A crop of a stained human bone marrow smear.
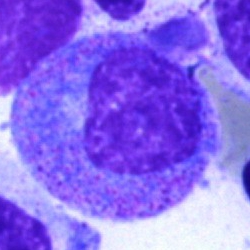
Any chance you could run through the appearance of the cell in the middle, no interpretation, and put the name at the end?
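Look at the nucleus first: it sits off-centre toward the upper right, and its chromatin is finely textured rather than coarsely clumped. The cytoplasm stains pale blue, with many small purple-red granules scattered through it. It's a promyelocyte.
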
